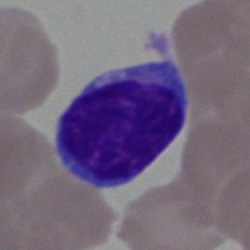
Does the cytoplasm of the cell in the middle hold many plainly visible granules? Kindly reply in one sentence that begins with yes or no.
No, no granules can be seen in the cytoplasm of this cell.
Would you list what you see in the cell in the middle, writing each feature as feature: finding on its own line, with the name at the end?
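Chromatin: dense and dark purple
Cytoplasm: just a thin rim around the nucleus
Colour: the cytoplasm is blue
Rim: widest along the top of the cell
Name: lymphocyte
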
